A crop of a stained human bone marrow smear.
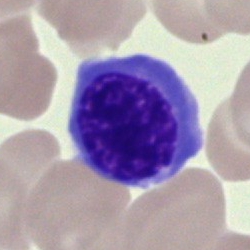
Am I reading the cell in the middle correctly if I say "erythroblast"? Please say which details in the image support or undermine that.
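Take the cytoplasm first: it's a moderate rim of deep blue, and that goes with erythroblast.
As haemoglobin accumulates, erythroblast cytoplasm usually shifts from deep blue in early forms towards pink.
Then the nucleus: there's no distinct nucleolus in it, which again goes with erythroblast.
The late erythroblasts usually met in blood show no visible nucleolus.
The chromatin is dark and clumped, with small paler patches between the clumps, and the cytoplasm shows no granules. The nucleus sits off-centre, with the widest band of cytoplasm on the right, and the outline is somewhat angular rather than perfectly round. So erythroblast fits, and I'd keep it over proerythroblast.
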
